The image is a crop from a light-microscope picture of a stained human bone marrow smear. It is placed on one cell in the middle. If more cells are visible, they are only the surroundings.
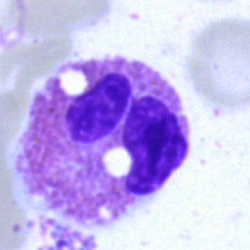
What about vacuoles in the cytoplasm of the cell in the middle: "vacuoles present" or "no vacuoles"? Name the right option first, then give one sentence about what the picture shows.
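Vacuoles present. Two round clear vacuoles lie in the cytoplasm.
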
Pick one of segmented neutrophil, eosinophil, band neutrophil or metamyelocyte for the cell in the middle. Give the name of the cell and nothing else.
eosinophil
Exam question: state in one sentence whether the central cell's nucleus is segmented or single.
The nuclear outline breaks up into two or more lobes.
